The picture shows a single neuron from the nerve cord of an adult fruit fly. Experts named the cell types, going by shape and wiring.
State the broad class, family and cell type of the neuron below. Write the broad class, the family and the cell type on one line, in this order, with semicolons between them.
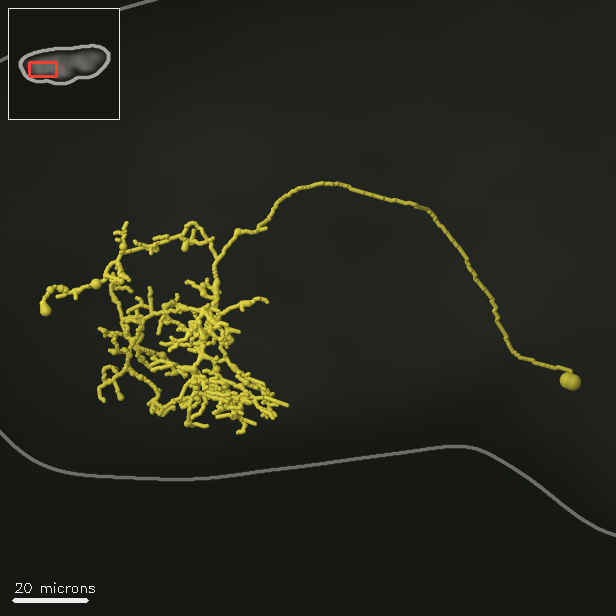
nerve-cord intrinsic neuron; hemilineage 12B; IN12B049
